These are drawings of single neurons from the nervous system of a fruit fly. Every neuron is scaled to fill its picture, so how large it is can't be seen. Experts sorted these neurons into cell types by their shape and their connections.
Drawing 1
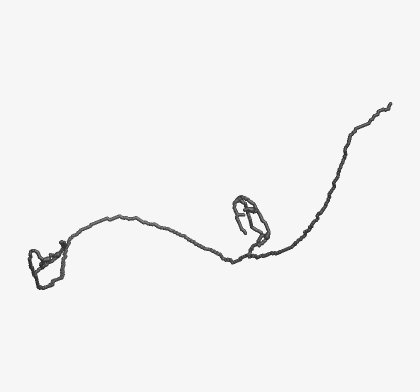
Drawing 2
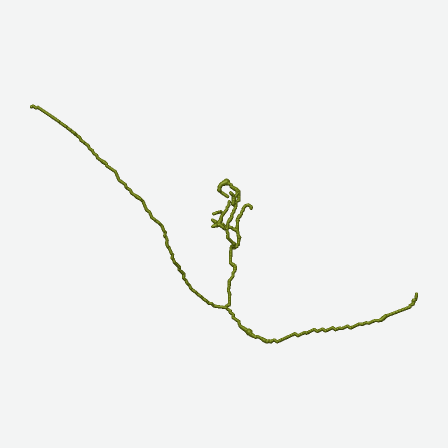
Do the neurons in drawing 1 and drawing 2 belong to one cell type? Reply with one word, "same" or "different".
same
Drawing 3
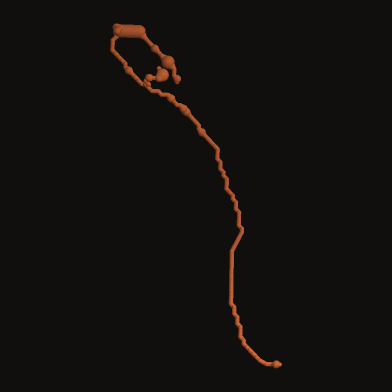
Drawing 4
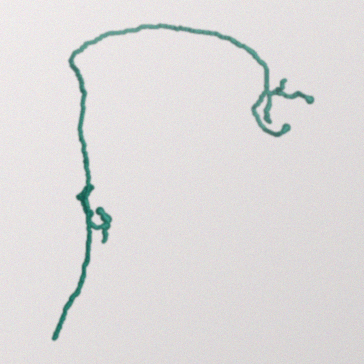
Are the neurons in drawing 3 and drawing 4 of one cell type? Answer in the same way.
same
